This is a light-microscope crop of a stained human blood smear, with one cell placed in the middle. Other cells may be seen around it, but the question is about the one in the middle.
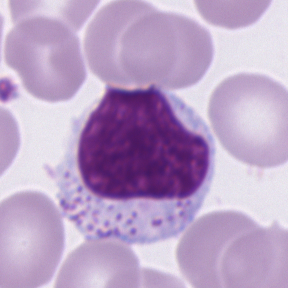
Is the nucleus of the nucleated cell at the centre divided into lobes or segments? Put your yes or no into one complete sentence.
No, the nucleus of this cell is one compact round, oval or kidney-shaped mass.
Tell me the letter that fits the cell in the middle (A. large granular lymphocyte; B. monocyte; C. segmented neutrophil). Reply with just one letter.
A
